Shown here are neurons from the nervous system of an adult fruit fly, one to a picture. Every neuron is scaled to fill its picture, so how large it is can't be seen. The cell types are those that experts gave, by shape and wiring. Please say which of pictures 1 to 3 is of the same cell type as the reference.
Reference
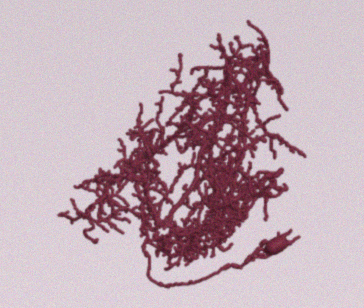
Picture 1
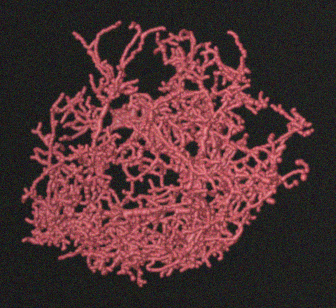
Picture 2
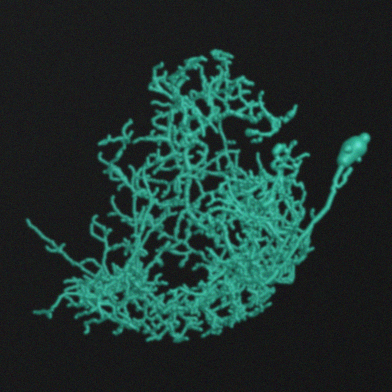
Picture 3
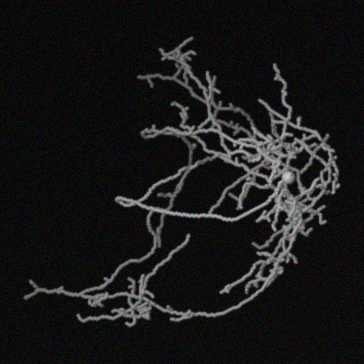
Picture 2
